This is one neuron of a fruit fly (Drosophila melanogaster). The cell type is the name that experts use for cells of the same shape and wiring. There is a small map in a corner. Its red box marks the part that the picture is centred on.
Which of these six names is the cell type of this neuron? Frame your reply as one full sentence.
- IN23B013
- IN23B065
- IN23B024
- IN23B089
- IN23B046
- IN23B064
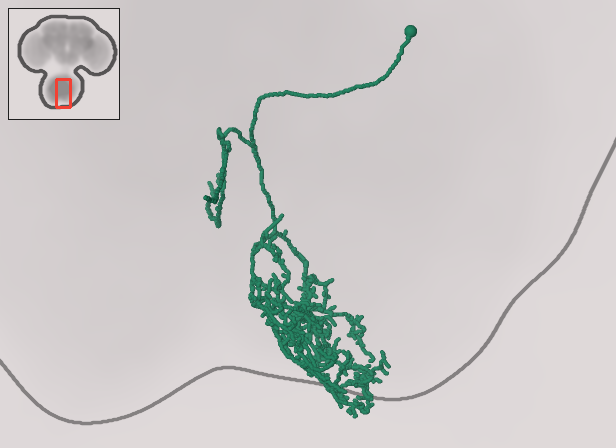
The cell type carried by this neuron is IN23B046.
